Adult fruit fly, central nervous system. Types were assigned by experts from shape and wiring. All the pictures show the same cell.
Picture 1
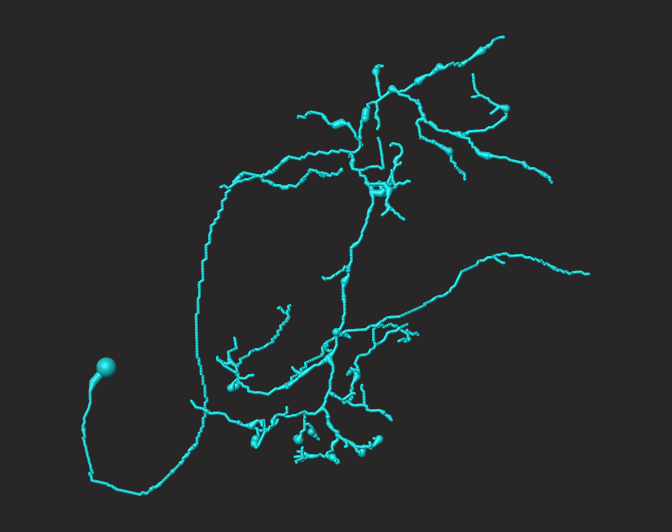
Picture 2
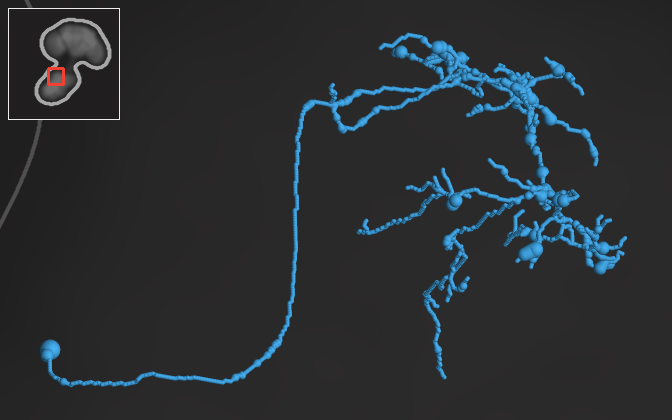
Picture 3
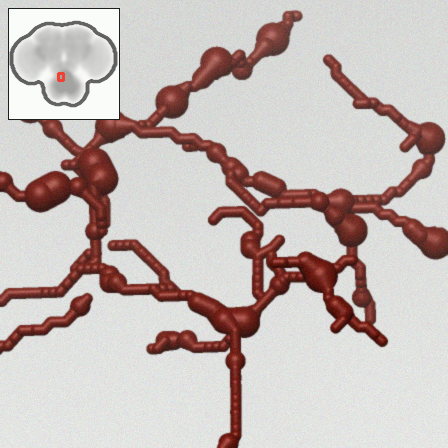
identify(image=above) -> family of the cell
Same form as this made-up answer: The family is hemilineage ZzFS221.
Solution: The family is hemilineage 03B.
